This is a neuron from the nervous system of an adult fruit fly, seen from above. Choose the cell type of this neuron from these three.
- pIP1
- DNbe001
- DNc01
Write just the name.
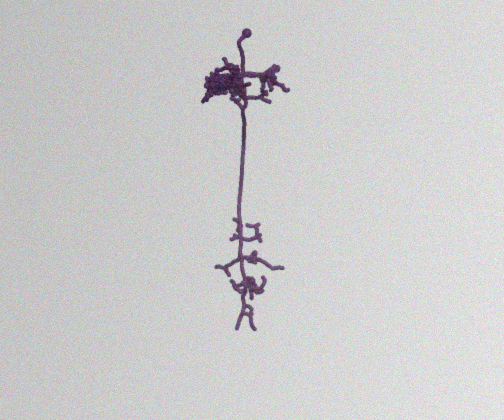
DNbe001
